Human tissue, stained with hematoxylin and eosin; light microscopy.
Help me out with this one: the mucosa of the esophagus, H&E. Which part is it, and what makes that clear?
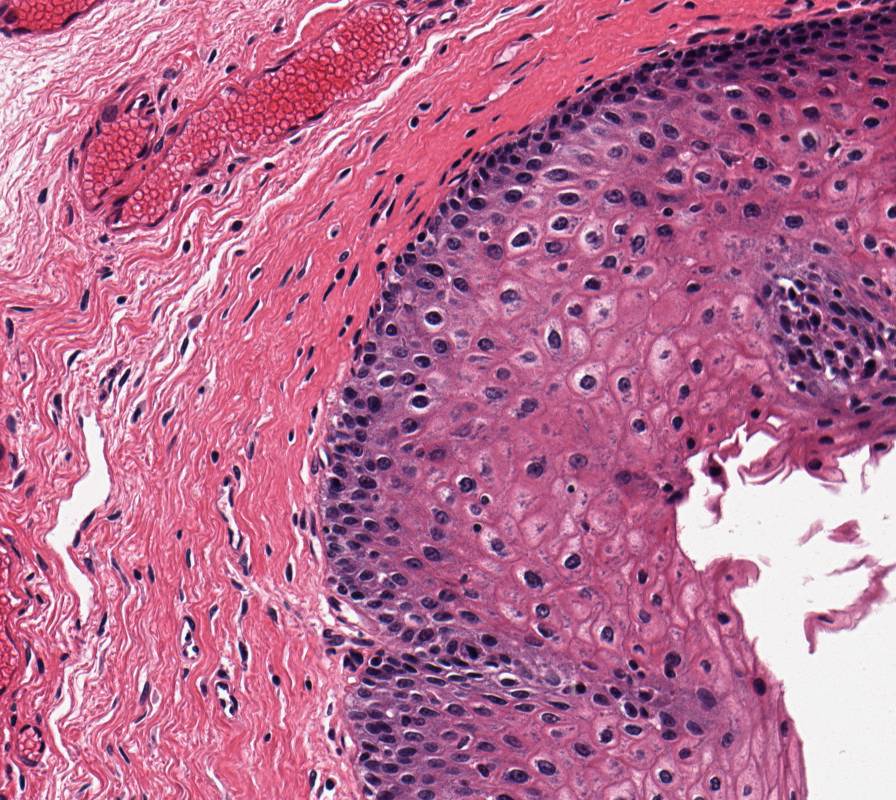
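Stratified squamous nonkeratinized epithelium fills the right half. Small, crowded, dark basal nuclei band its left border, next to dense fibrous connective tissue, and above them the cells are large and polygonal, with pale pink cytoplasm, distinct borders and round central nuclei.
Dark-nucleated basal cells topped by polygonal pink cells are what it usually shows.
At the right edge, flattened surface cells fray off into empty space.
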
